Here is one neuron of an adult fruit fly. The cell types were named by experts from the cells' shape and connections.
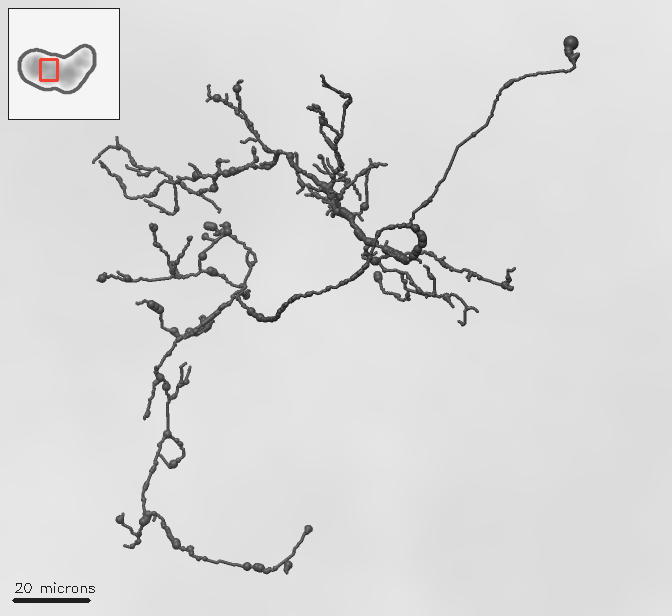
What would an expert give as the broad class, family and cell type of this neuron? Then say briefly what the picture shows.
Its broad class is central-brain intrinsic neuron. The family is hemilineage DM6_central1. The cell type is CB1299. The cell body can be seen at the upper right of the picture. From top to bottom in the picture it spans about 140 microns. The picture shows dozens of branch ends.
